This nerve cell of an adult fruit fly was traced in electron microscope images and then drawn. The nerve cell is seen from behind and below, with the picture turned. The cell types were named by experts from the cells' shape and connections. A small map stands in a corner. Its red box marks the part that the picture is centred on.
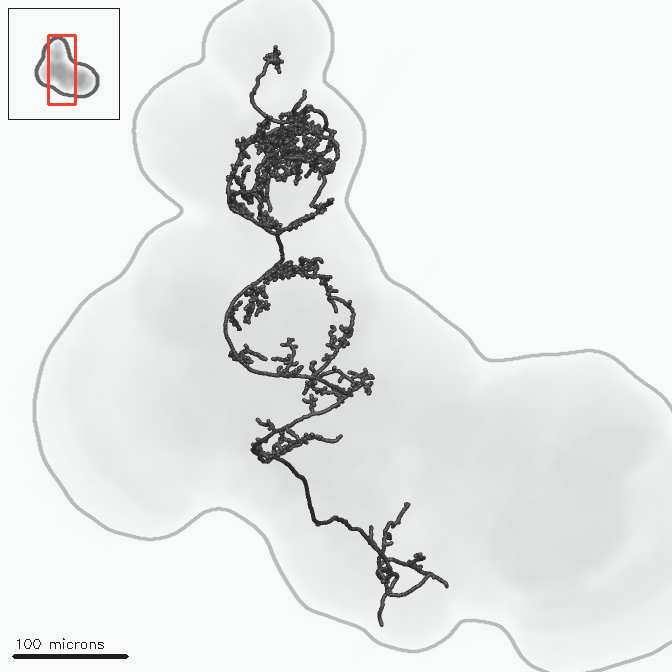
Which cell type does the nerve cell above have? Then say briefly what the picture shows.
Its cell type is AN01A006. This is an ascending neuron. The cell body can be seen at the top of the picture. By the scale bar it is about 500 microns tall in this view. Dozens of branch ends can be seen.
